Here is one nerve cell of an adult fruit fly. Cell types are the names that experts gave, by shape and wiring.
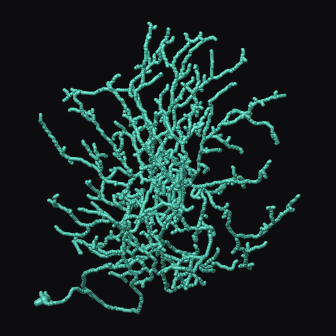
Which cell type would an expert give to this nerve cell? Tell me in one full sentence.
The nerve cell here falls under cell type Mi18.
